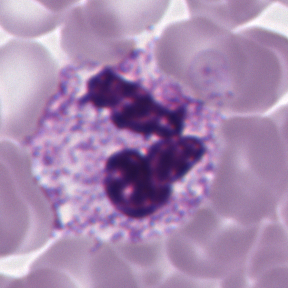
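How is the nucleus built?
It is divided into several separate lobes, lying toward the right.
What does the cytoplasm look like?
It is plentiful and pale pinkish-lilac, forming a wider band on the left, and its granules leave the outline of the nucleus clearly visible.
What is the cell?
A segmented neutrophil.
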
